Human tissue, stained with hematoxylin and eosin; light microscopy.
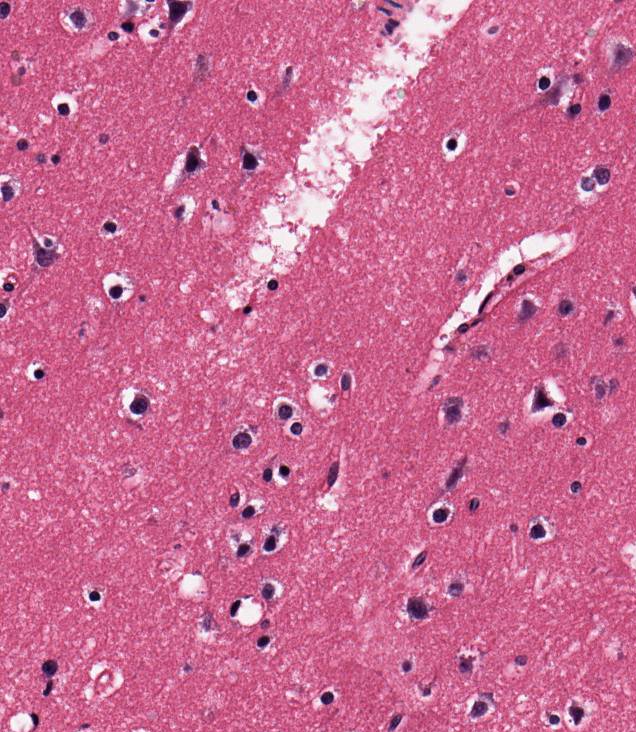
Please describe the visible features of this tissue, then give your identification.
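No epithelium, glands or other organised units anywhere in field. Scattered neurons with angular, purple-tinged cytoplasm and larger nuclei, e.g. right middle and upper left. Many small, round, dark nuclei within clear halos, spread throughout. Broad clear channel holding pale, bubbly material runs diagonally from top centre-right towards left. Tissue: cerebral cortex.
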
